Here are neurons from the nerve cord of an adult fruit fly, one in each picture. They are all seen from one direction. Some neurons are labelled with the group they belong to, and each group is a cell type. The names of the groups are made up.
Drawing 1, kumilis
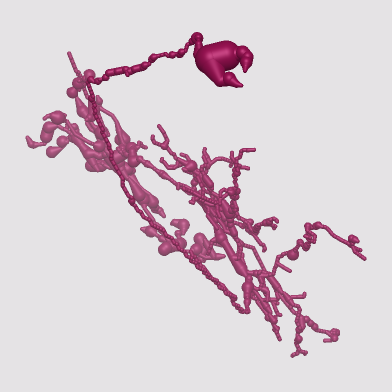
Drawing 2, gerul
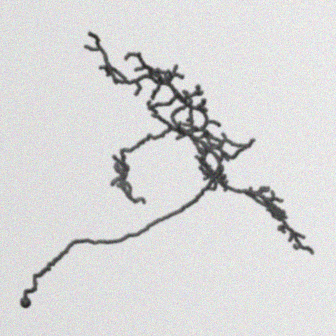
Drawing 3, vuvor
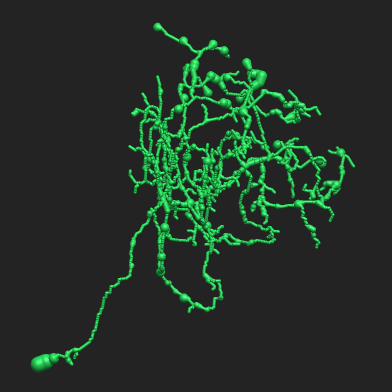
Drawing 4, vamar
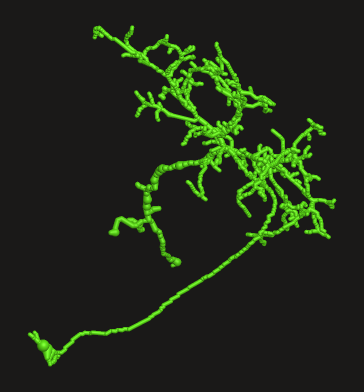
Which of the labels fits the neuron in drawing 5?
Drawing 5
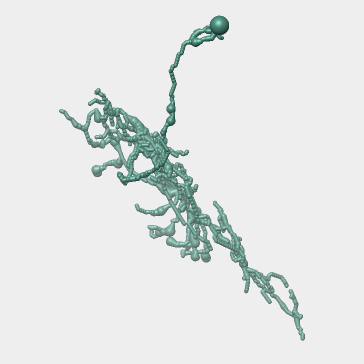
kumilis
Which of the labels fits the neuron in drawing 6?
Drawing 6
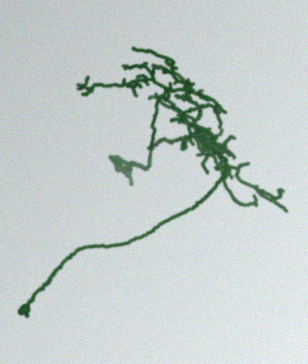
gerul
